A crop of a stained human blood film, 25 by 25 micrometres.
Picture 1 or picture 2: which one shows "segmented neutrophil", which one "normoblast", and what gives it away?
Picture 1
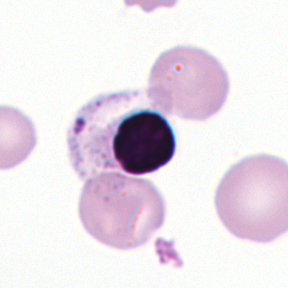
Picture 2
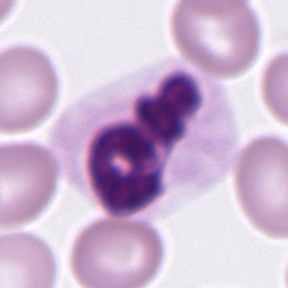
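The first picture is the normoblast, and the second is the segmented neutrophil. The normoblast's nucleus is round, about 5 micrometres across, with no nucleoli in view, whereas the neutrophil's nucleus is split into two joined lobes, the larger at lower left and the smaller at upper right.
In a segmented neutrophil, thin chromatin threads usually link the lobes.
In the neutrophil the chromatin is dark purple and coarsely clumped, and a small pale spot sits in the larger lobe. The cytoplasm differs too: pale greyish lilac with scattered small dark purple specks in the normoblast, against a plentiful pale lilac-pink in the neutrophil. Most of the normoblast's cytoplasm lies to the left of its nucleus.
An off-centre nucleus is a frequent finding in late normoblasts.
As for outlines, the neutrophil is a smooth oval, wider across than tall, while the normoblast has an uneven left edge. Two red cells touch the normoblast, one at its upper right and one below.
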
